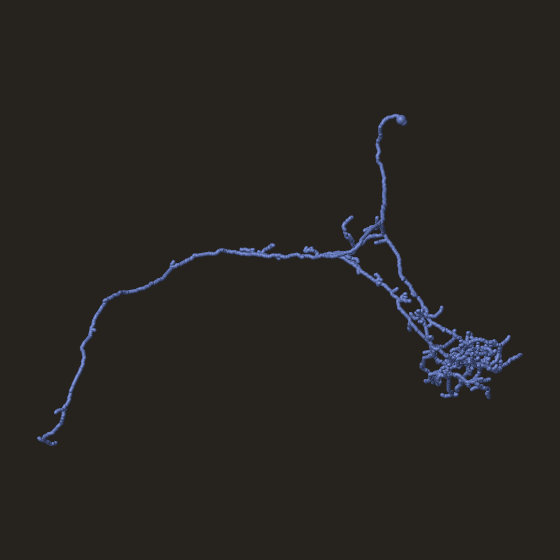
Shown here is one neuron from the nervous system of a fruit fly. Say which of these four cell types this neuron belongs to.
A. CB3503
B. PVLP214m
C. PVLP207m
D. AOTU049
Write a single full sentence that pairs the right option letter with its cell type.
Option A, the cell type CB3503, describes the neuron.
